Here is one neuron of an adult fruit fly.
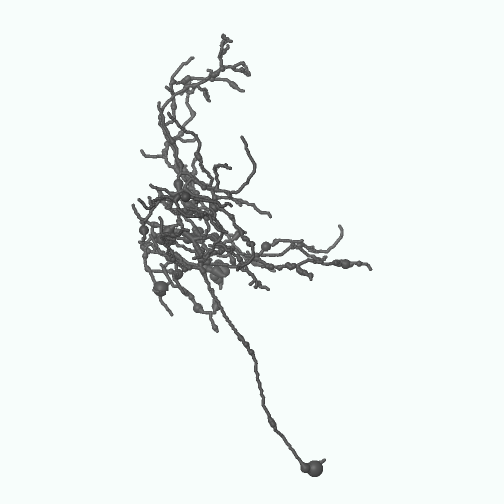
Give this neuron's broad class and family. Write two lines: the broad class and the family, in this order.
central-brain intrinsic neuron
hemilineage TRdm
